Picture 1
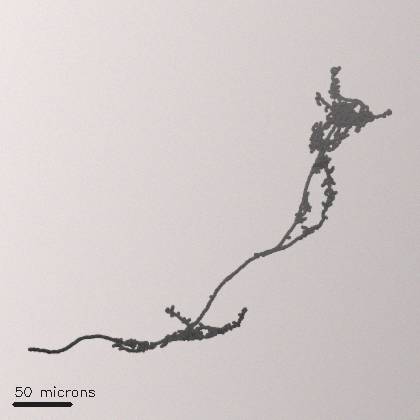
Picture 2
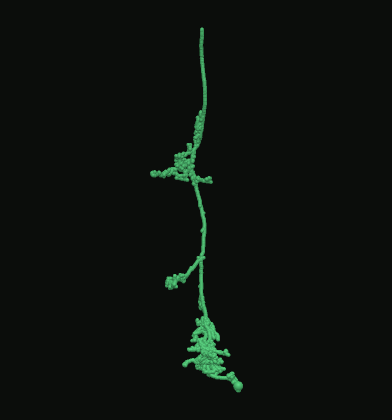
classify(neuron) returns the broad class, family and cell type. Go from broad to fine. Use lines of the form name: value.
broad class: ascending neuron
family: hemilineage 05B
cell type: AN05B053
